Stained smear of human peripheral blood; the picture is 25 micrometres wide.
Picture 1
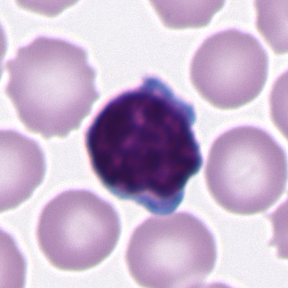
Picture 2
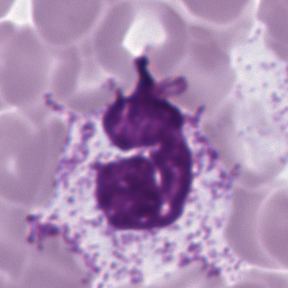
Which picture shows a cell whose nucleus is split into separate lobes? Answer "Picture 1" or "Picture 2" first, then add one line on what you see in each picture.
Picture 2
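In picture 1: The nucleus is roughly round and not divided into lobes.
In picture 2: The nucleus has two lobes, an upper and a lower, joined along the right side.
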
